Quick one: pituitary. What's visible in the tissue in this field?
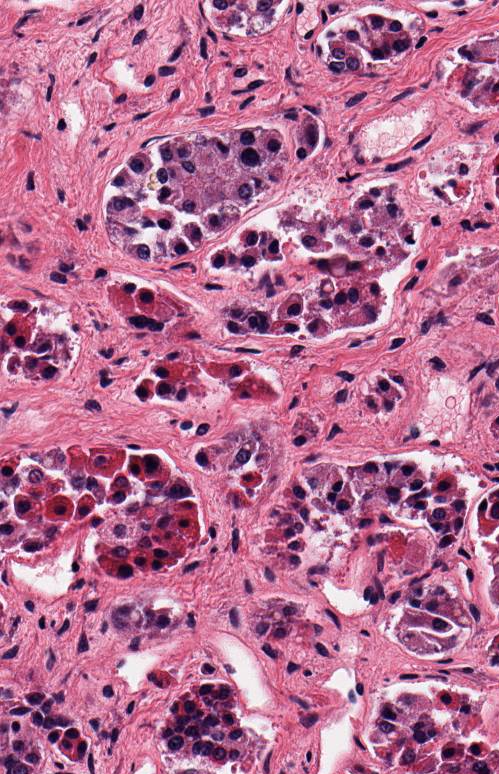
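Architecture: cells are arranged in rounded nests across the whole field, each nest bounded by fibrous stroma. Cytoplasm: many of the nest cells show bright red granular cytoplasm. Nuclei: in the nest cells these are mostly round and darkly stained. Other finding: near the right edge, some cells have pale, bubbly, vacuolated cytoplasm.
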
